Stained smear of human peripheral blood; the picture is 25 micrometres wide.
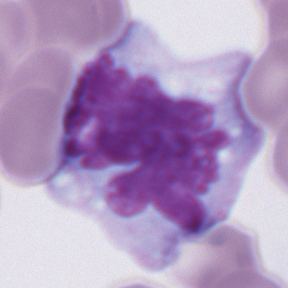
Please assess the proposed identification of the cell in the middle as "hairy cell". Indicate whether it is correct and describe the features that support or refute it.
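Hairy cell does not fit; the cell in question is a monocyte. First, the nucleus: a single convoluted mass, not separate lobes linked by thin strands.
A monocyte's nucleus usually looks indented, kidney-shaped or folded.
Second, several small clear vacuoles lie in the cytoplasm.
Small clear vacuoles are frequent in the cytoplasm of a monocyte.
Third, the outline is irregular, with several blunt angular corners.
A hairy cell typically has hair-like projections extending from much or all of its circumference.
Finally, the cytoplasm is pale greyish lilac, with no distinct coarse granules.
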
